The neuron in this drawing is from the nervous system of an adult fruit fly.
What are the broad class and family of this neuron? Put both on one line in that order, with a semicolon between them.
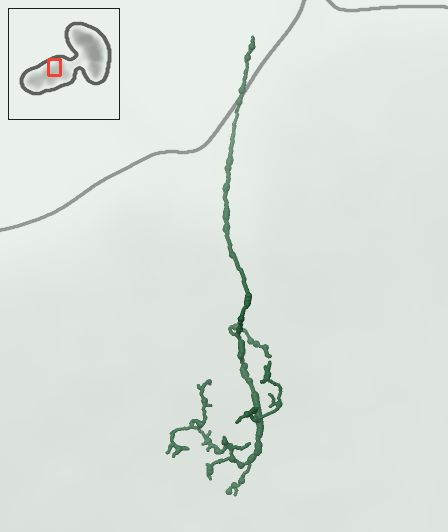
sensory neuron entering the nerve cord; class mechanosensory tactile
